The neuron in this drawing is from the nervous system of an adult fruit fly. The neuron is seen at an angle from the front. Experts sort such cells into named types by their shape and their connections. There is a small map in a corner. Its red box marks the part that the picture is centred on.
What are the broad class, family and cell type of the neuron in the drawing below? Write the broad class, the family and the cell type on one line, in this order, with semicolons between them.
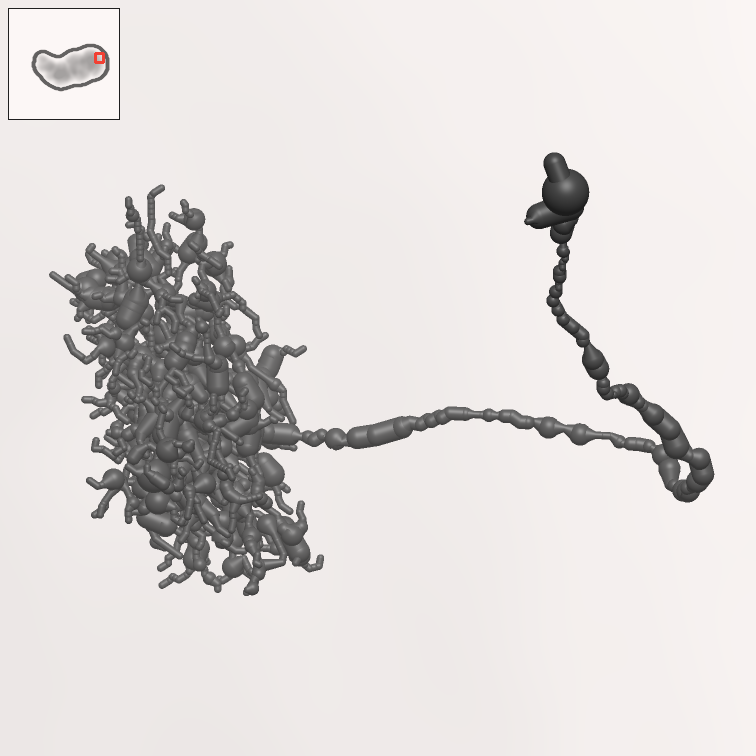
optic-lobe intrinsic neuron; Pm; Pm4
